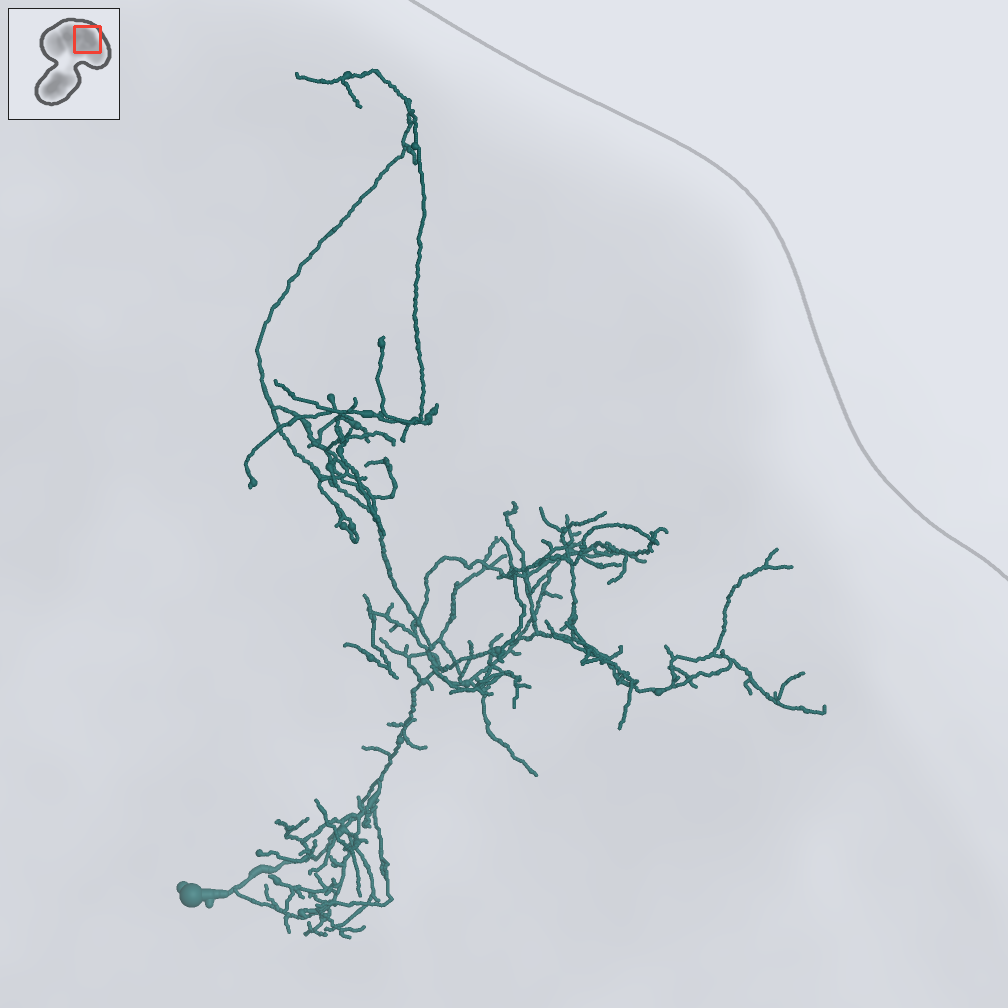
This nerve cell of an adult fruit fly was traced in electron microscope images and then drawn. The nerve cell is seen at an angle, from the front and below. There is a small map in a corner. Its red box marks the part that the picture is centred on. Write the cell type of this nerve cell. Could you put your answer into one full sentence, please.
This nerve cell is categorized as cell type LAL136_a.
